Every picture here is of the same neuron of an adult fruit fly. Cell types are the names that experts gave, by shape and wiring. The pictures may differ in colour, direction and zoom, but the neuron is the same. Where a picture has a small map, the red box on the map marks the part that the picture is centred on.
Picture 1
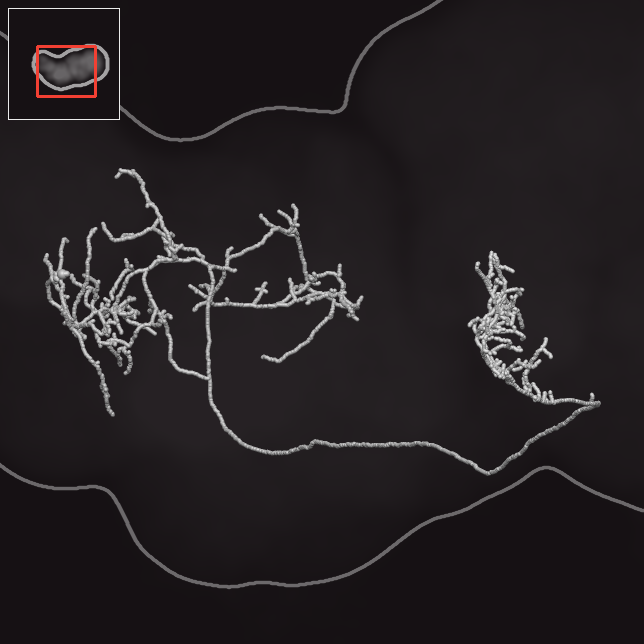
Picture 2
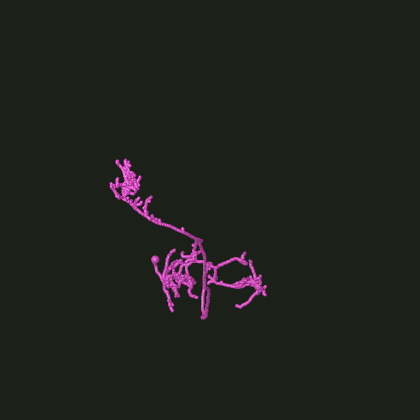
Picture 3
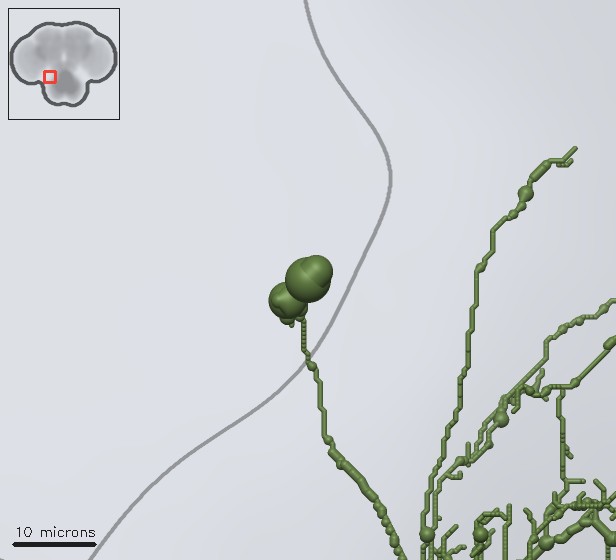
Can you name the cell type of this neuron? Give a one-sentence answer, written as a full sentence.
A cell of type AN17B016 is what this neuron is.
